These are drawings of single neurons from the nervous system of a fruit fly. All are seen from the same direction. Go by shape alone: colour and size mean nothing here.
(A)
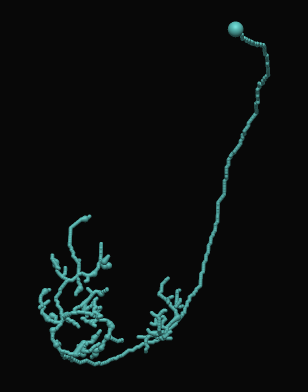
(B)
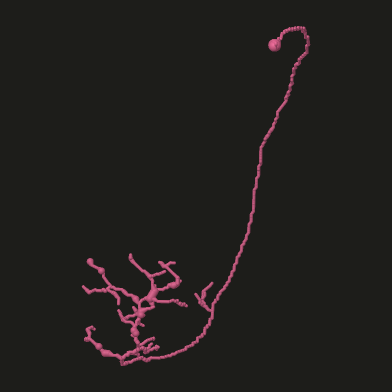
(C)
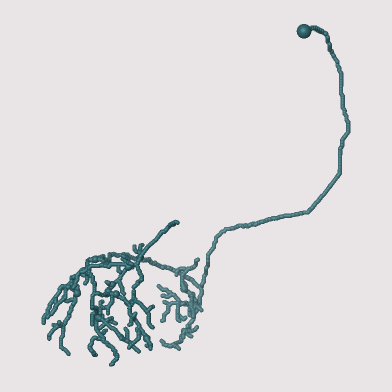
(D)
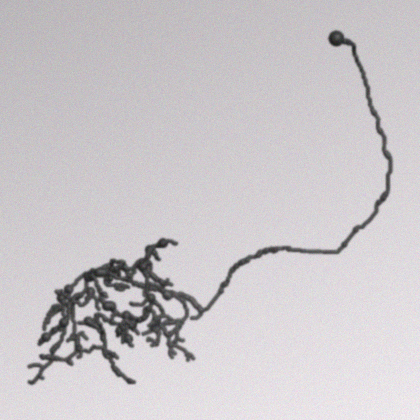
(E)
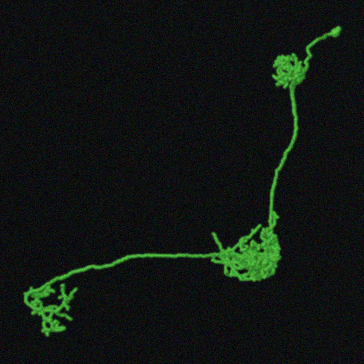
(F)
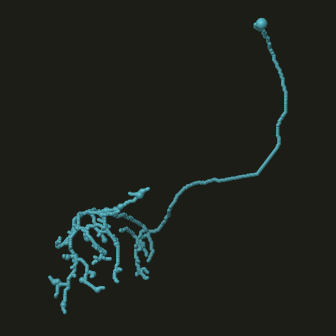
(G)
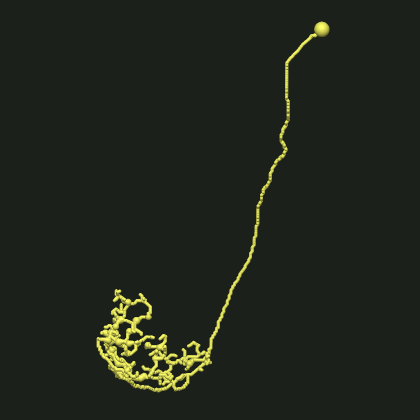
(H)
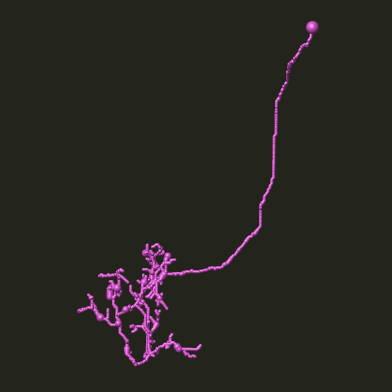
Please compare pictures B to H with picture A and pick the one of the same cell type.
Picture H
